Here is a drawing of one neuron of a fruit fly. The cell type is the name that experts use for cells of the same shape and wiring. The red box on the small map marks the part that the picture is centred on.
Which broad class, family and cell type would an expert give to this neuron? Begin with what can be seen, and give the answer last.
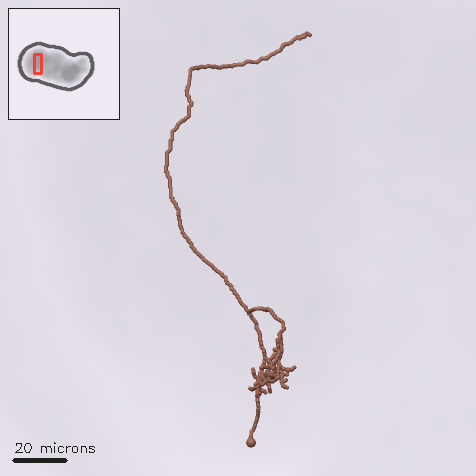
Its cell body lies at the bottom of the picture. From top to bottom in the picture it spans about 160 microns. Its broad class is visual projection neuron. The family is LC. Its cell type is LC30.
